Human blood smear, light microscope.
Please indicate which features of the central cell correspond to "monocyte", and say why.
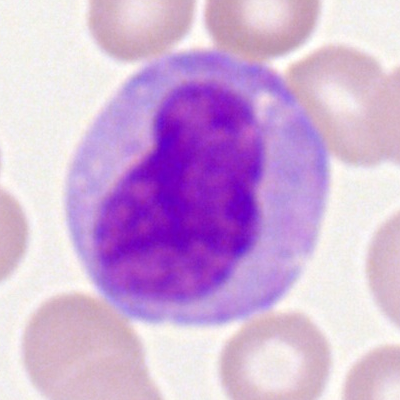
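For a monocyte, start with the chromatin: it is lacy, with paler patches between darker strands. The cytoplasm is plentiful and pale grey-blue, forming a wide rim around the nucleus. At the upper right of the cytoplasm lies a small clear vacuole.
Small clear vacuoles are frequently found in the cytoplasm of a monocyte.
The vacuole in the central cell agrees with this.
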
